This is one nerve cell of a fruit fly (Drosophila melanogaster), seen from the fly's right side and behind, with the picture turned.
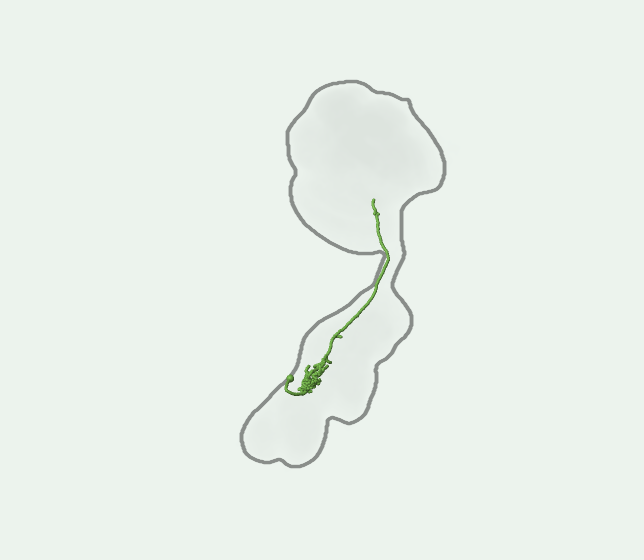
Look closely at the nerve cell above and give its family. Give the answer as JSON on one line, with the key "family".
{"family": "hemilineage 19B"}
